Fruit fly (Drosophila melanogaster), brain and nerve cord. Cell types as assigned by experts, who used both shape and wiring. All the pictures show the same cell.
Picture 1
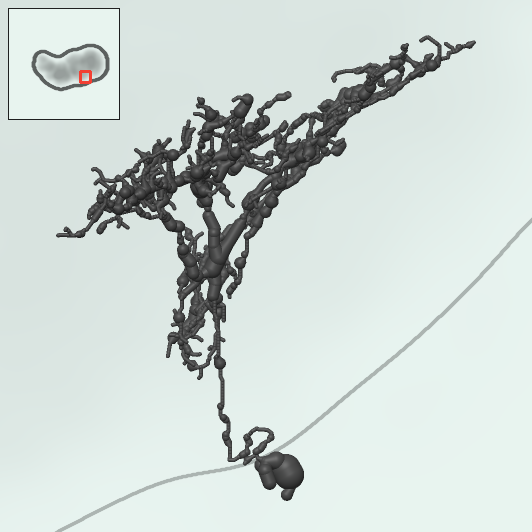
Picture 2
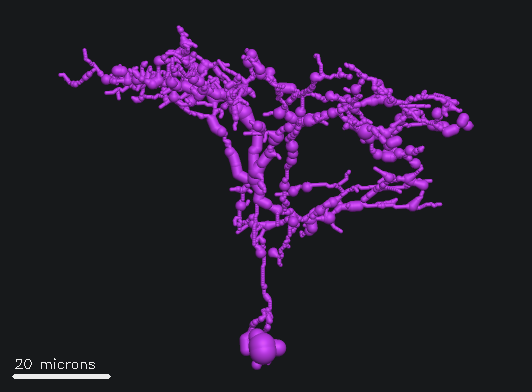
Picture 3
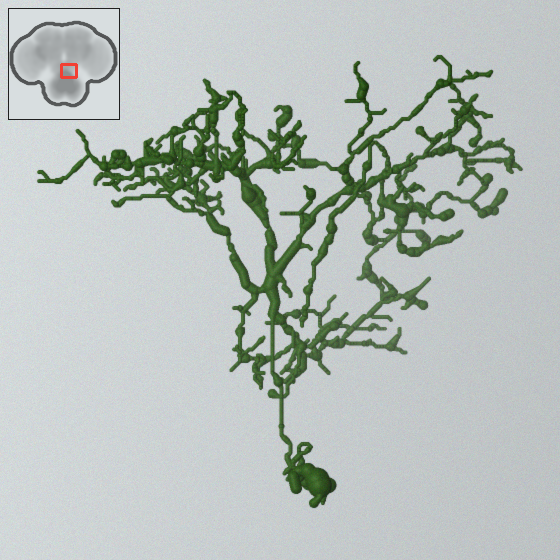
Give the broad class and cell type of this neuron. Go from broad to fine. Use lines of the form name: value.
broad class: central-brain intrinsic neuron
cell type: GNG197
